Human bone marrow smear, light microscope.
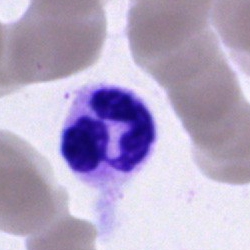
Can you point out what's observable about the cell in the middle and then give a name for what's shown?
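Nucleus: split into separate dark lobes set around a pale central gap. Chromatin: dense, dark purple and clumped. Cytoplasm: a thin pale lilac rim around the lobes. Below the cell: a pale purple speckled streak trailing downward. Identification: segmented neutrophil.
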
